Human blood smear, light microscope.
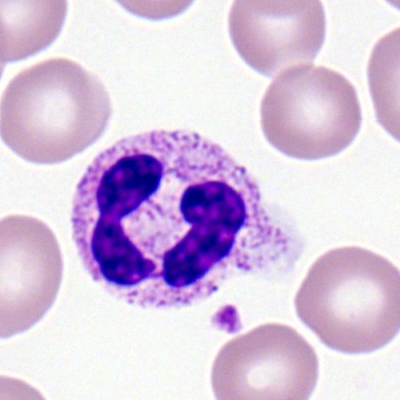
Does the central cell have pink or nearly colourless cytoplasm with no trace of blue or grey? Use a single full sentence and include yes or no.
Yes, its cytoplasm has no blue or grey, looking pink or nearly colourless.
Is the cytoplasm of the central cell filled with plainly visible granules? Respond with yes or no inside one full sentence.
Yes, what is seen in its cytoplasm is many granules.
